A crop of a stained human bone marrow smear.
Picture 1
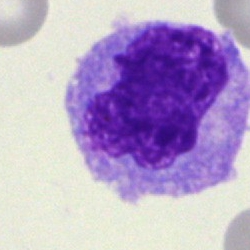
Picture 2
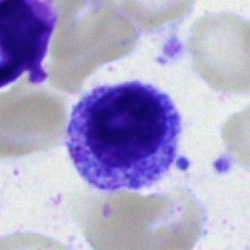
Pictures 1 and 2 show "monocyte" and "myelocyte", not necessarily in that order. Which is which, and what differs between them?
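Picture 1 shows a monocyte, and picture 2 shows a myelocyte. The monocyte's outline is roughly round with a slightly uneven edge, whereas the myelocyte's outline is round. In the monocyte the nucleus is irregular, with folded and indented margins.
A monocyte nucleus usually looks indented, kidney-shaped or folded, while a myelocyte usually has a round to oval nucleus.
The monocyte's chromatin is dark purple and clumped, with paler patches between the clumps, and no distinct nucleolus is visible; the myelocyte's chromatin is dark purple and densely stained.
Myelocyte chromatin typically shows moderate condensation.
The monocyte's cytoplasm is pale lavender-blue and forms a wider rim below and to the right of the nucleus. The myelocyte's cytoplasm is bluish and holds many purple granules, with no vacuoles in view.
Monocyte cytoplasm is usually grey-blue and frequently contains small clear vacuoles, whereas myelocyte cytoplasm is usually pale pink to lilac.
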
